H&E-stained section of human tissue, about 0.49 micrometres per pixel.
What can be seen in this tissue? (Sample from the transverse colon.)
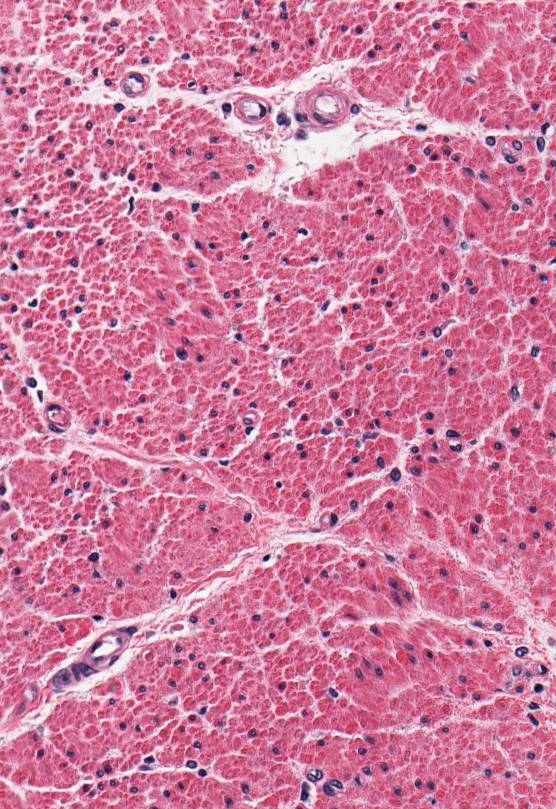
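It's all muscle here, mostly cut across, so each fibre shows as a small rounded pink profile packed against its neighbours. Thin pale septa branch through it, splitting it into irregular bundles. The fibre cytoplasm is evenly eosinophilic with no cross-striations visible, and there's no epithelium anywhere.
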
